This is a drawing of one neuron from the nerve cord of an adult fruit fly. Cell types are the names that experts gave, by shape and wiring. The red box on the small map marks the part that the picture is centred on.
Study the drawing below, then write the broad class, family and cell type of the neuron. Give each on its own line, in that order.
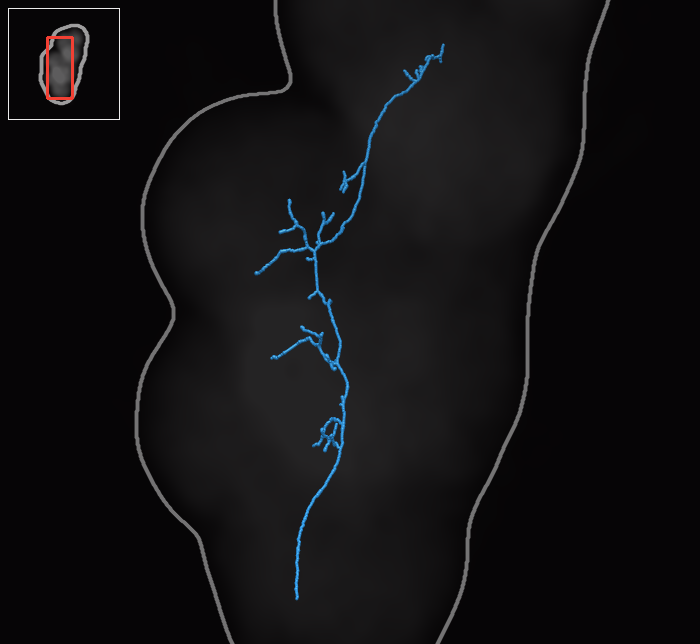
descending neuron
DNpe
DNpe003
